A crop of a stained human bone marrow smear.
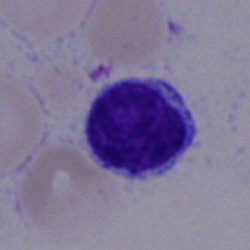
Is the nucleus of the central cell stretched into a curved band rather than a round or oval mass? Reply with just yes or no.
No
